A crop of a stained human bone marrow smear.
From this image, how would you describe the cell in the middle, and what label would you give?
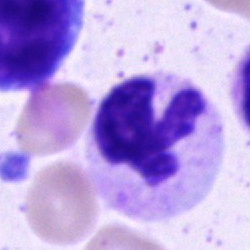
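A smooth, round outline encloses an irregular, knobbly nucleus with a deep notch opening toward the top of the cell. The nucleus sits off-centre, so the rim of pale lilac cytoplasm is wider on the lower right. Here we have a segmented neutrophil.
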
